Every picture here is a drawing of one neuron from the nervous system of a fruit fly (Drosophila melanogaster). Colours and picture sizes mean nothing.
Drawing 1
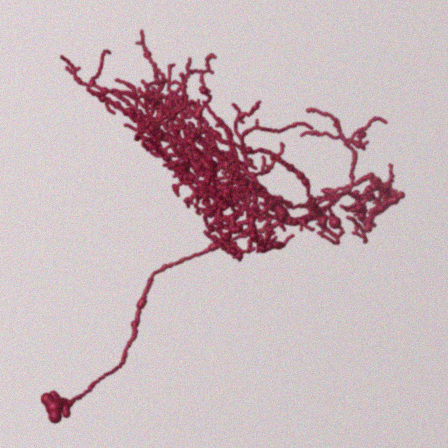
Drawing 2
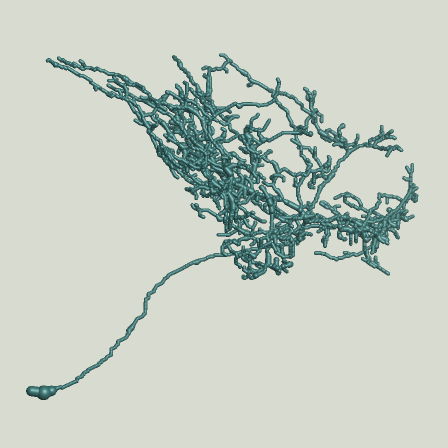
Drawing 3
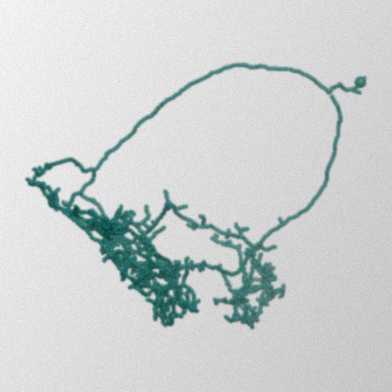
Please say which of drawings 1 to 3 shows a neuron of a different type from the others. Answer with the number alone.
3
